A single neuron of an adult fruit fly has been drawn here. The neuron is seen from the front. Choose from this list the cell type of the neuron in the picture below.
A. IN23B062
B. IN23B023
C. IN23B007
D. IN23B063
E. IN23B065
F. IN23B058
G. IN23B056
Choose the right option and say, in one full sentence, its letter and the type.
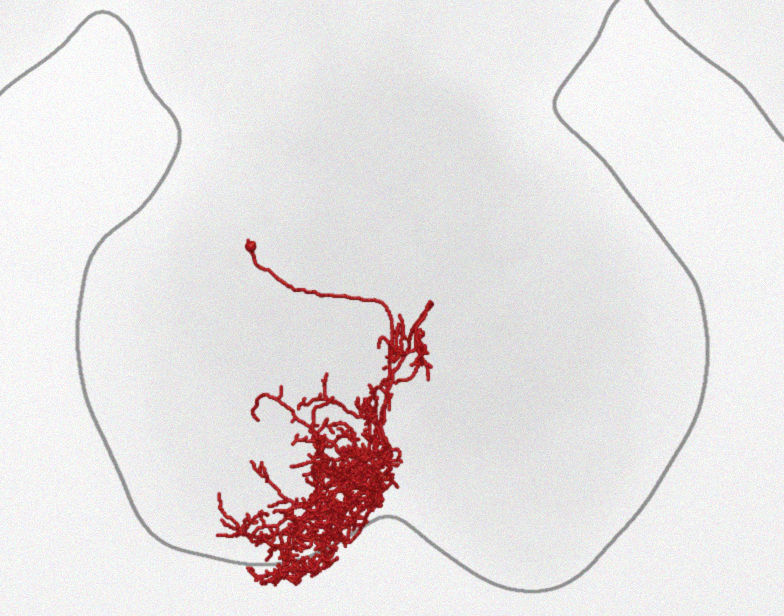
Option C, IN23B007, is the type of cell the neuron is.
